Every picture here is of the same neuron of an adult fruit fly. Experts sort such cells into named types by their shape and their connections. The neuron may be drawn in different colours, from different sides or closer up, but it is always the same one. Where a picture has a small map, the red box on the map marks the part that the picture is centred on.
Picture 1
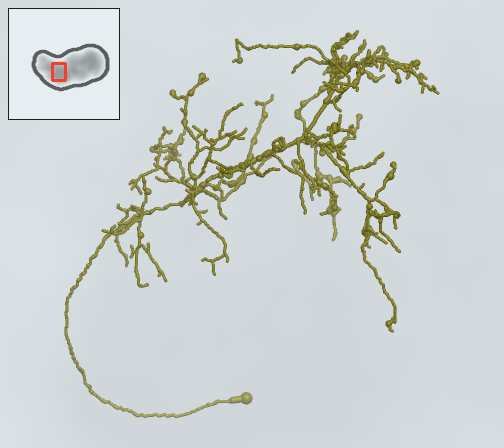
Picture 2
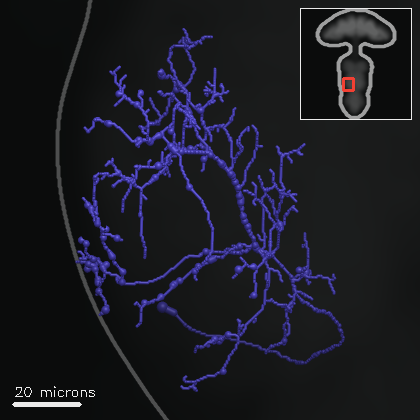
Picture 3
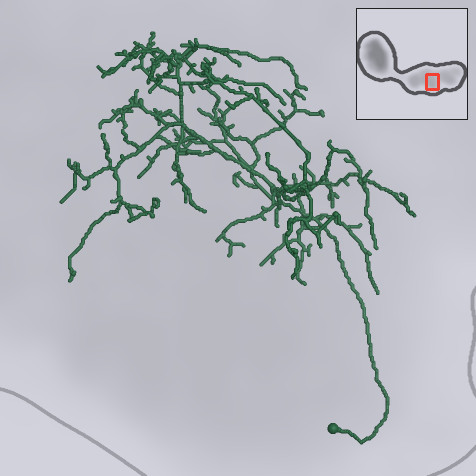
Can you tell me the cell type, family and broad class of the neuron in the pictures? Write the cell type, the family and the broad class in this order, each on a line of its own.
IN04B081
hemilineage 04B
nerve-cord intrinsic neuron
